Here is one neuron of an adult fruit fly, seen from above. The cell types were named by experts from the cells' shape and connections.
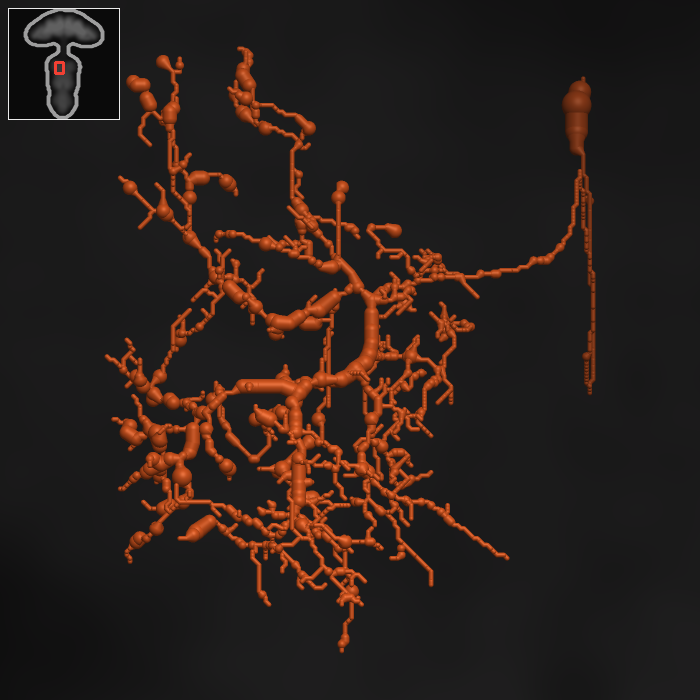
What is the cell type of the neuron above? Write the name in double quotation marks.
"IN02A033"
